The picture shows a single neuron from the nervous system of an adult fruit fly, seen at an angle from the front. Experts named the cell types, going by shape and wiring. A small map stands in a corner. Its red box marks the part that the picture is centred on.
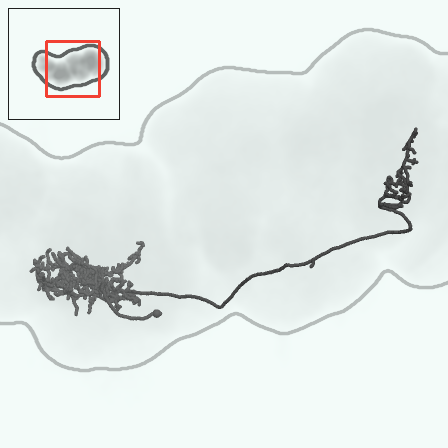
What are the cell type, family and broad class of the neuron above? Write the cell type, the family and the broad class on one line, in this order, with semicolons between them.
AN08B034; hemilineage 08B; ascending neuron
